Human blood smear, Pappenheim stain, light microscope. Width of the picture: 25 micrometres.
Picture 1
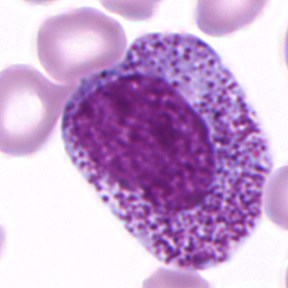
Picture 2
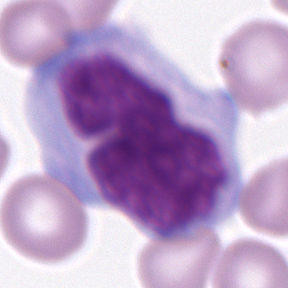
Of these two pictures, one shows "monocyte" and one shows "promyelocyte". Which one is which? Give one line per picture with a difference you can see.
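Picture 1: promyelocyte. Numerous coarse purple-red granules are scattered throughout the cytoplasm.
Picture 2: monocyte. No distinct granules are visible in the cytoplasm.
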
